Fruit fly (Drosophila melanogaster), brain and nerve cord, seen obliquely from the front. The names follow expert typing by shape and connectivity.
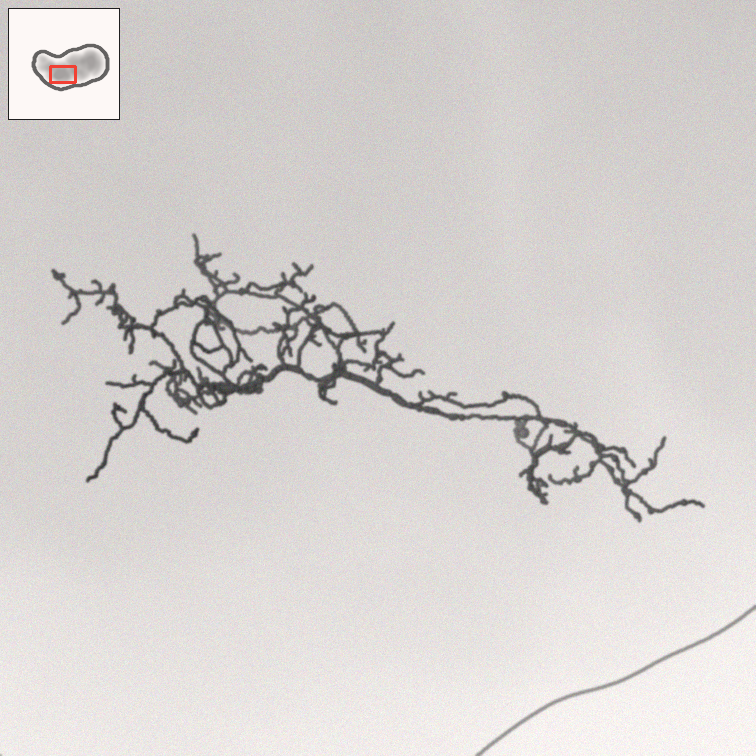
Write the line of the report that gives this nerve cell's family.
hemilineage 21A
